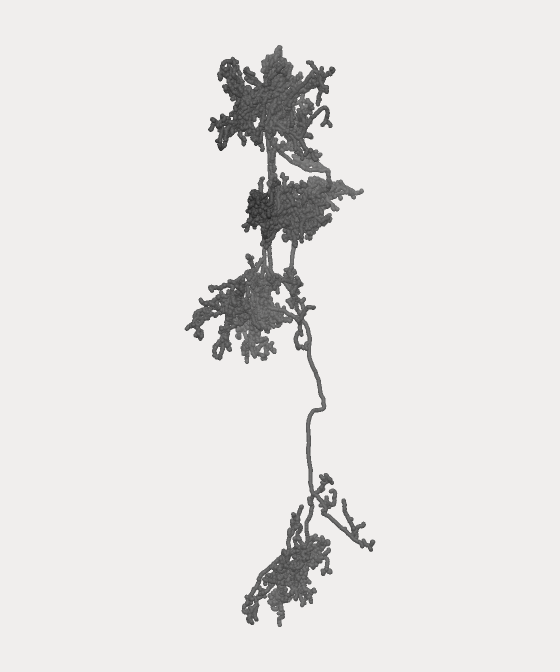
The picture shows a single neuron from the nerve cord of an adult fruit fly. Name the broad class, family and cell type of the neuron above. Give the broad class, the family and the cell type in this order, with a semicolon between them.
nerve-cord intrinsic neuron; hemilineage 05B; IN05B002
